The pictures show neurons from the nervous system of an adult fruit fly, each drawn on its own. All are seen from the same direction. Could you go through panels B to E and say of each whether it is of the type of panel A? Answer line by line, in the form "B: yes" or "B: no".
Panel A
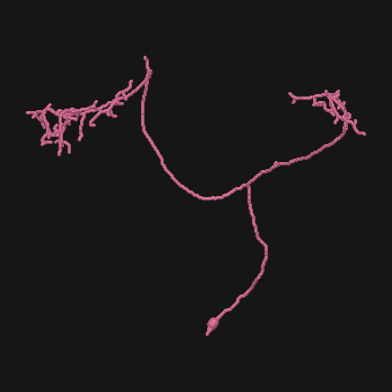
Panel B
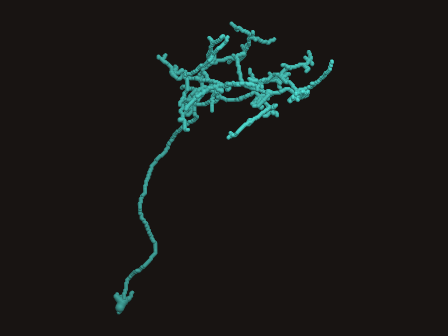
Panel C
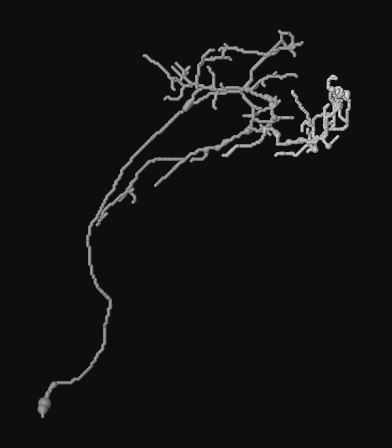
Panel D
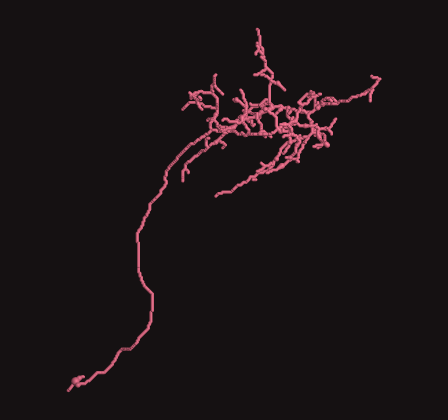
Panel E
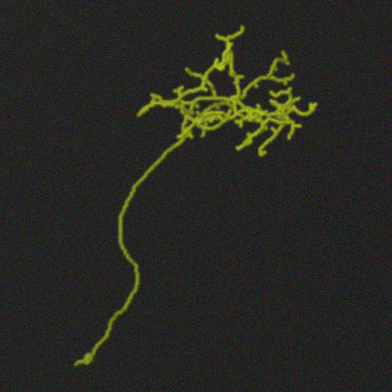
B: no
C: no
D: no
E: no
